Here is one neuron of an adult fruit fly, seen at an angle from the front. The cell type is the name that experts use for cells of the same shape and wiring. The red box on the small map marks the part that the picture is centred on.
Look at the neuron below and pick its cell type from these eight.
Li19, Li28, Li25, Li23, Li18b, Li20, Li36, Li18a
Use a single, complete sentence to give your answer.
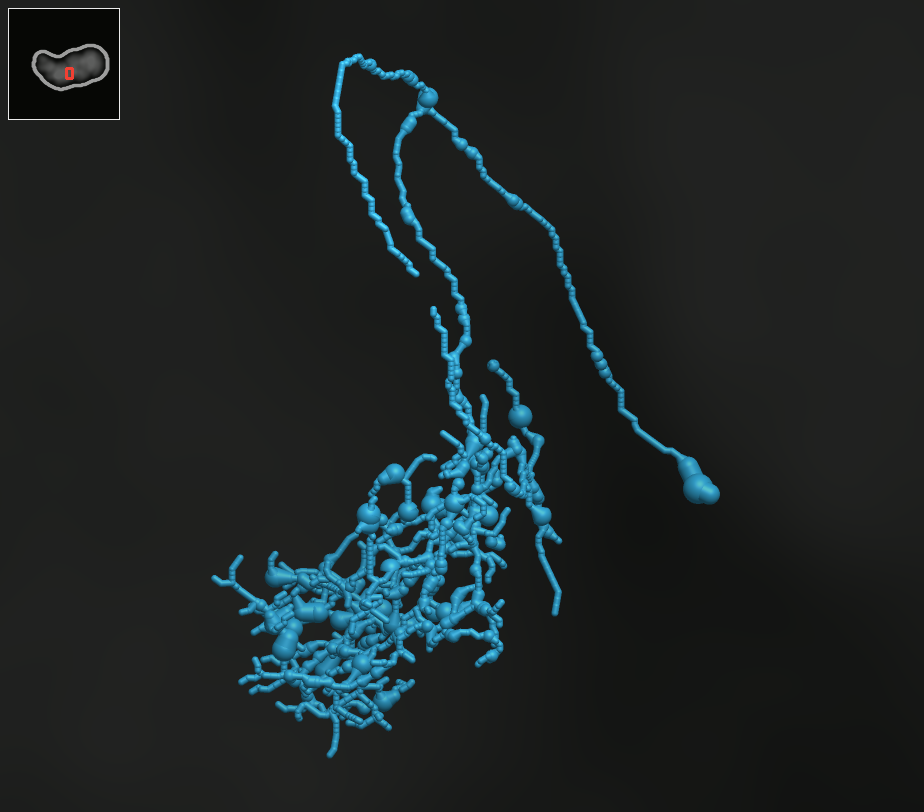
This neuron is given the cell type Li23.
